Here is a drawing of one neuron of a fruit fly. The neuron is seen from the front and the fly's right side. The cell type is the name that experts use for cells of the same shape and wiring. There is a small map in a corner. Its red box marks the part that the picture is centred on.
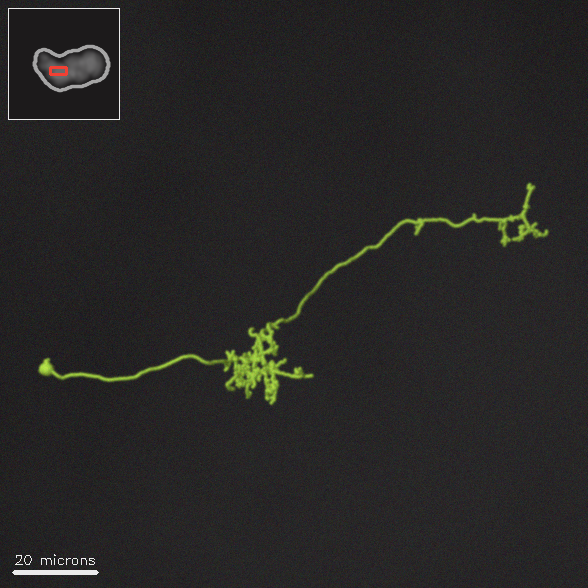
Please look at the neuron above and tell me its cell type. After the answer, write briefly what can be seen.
Its cell type is Tm5b. Its broad class is optic-lobe intrinsic neuron. From left to right in the picture it spans about 120 microns. As drawn here it is wider than it is tall.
